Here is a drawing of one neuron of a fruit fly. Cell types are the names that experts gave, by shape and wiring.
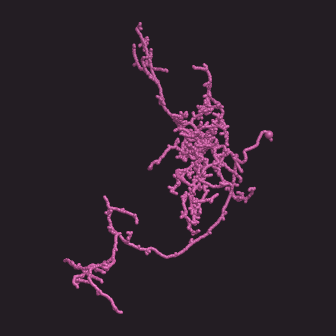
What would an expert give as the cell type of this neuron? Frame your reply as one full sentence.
Cell type AVLP097 is what this neuron is.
